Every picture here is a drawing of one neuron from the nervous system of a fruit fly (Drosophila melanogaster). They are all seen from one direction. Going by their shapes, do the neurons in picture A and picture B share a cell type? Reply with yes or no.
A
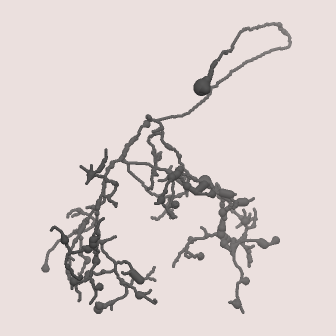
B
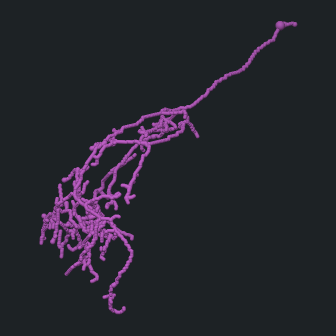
no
